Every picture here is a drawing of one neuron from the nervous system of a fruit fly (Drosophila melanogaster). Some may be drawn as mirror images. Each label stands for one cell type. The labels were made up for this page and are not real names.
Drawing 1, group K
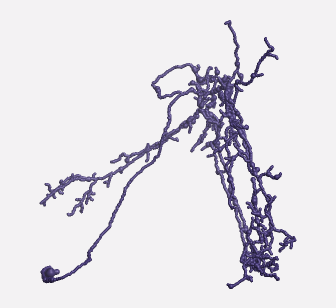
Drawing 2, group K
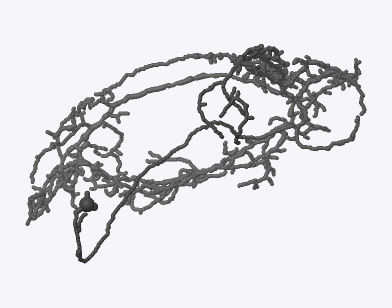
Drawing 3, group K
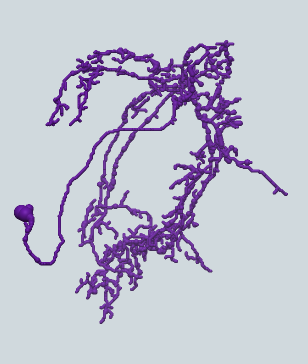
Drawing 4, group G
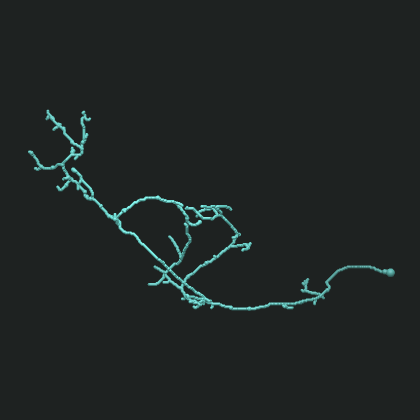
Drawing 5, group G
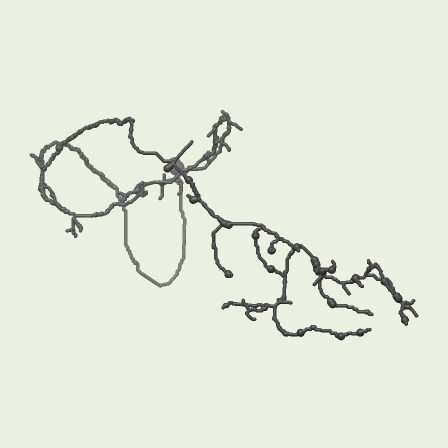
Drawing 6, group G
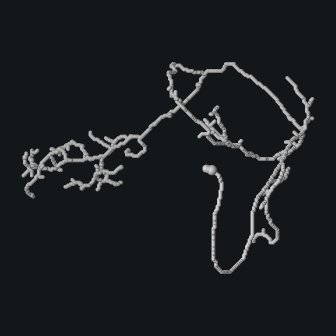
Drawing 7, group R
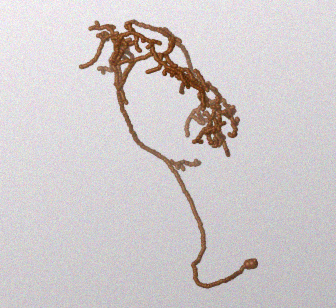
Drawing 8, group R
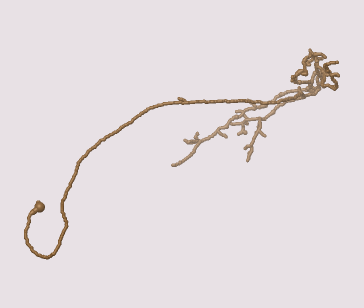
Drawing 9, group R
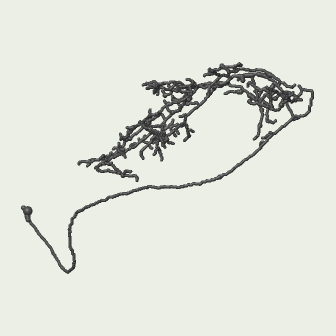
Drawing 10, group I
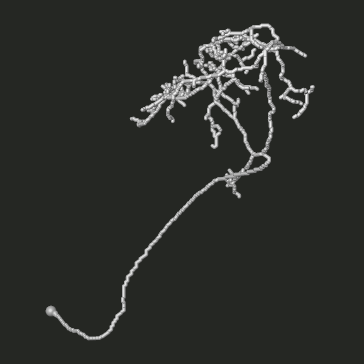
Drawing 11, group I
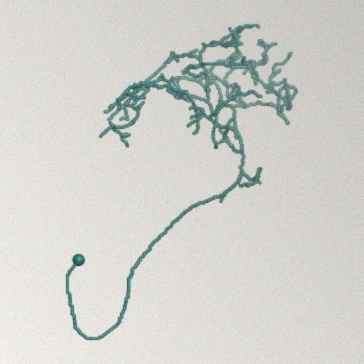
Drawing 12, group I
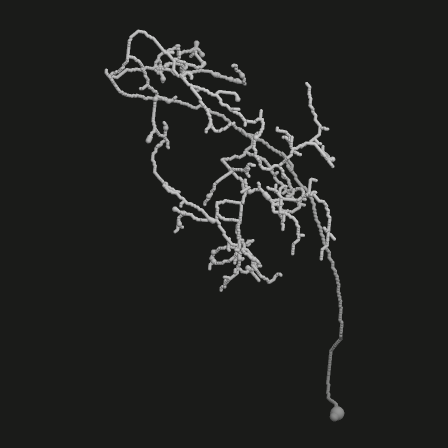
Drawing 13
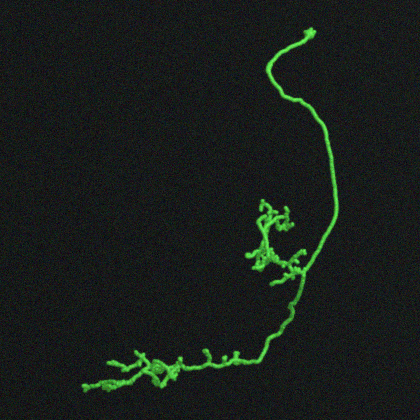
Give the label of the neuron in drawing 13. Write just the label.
group G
